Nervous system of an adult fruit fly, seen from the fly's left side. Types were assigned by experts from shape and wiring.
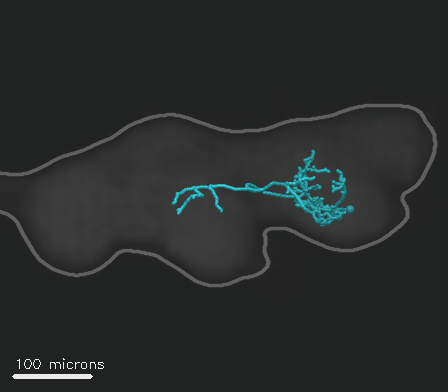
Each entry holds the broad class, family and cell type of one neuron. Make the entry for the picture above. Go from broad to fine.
nerve-cord intrinsic neuron; hemilineage 08B; IN08B090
